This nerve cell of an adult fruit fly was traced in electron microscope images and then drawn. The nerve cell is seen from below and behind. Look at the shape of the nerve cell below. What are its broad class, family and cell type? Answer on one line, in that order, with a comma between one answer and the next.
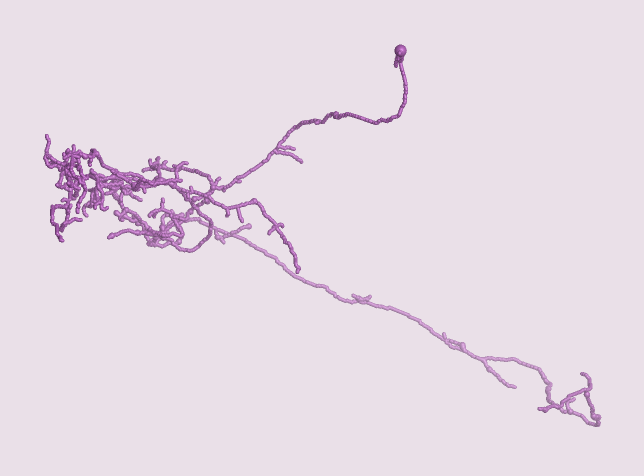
central-brain intrinsic neuron, hemilineage DM4_dorsal, pC1_5b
